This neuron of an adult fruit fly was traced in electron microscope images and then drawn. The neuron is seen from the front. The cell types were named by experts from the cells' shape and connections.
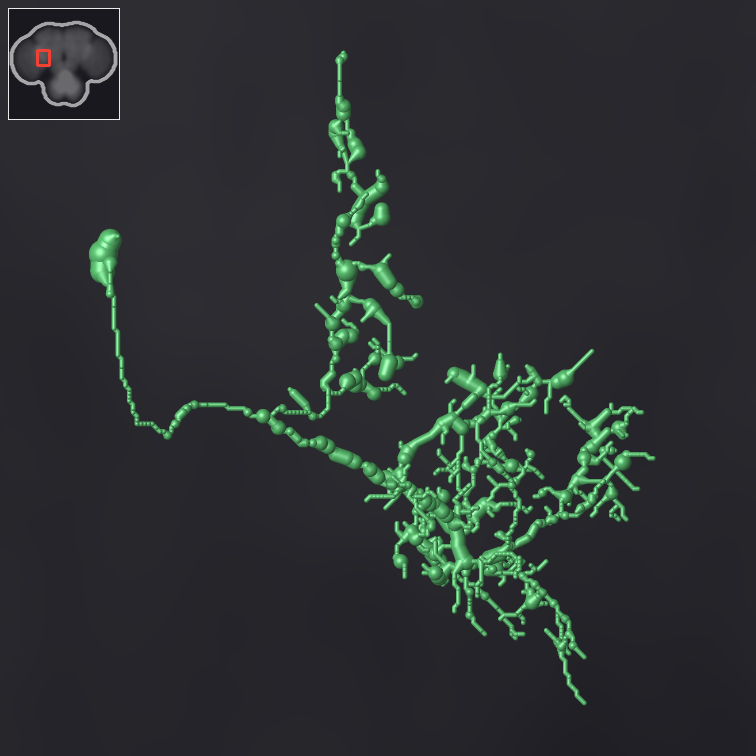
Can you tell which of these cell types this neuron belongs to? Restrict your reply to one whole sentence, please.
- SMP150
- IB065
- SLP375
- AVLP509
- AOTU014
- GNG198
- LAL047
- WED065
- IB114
In the scheme of cell types, this neuron is WED065.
